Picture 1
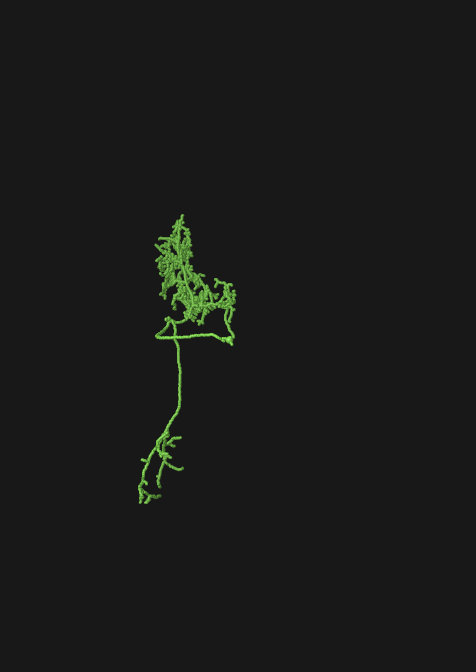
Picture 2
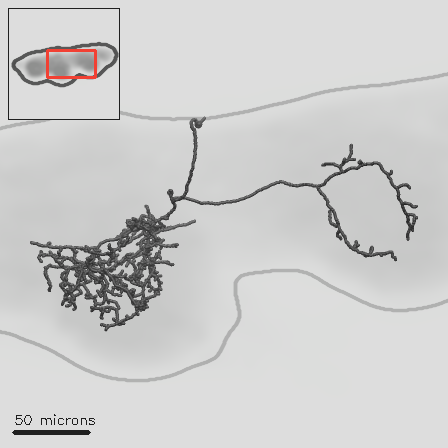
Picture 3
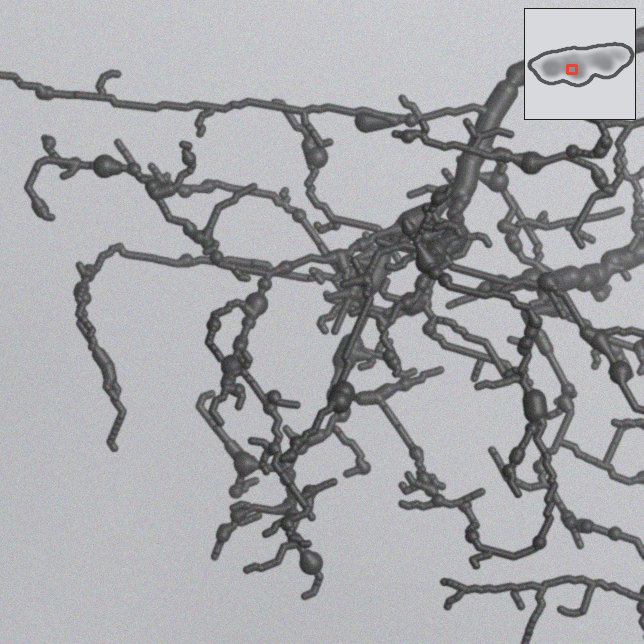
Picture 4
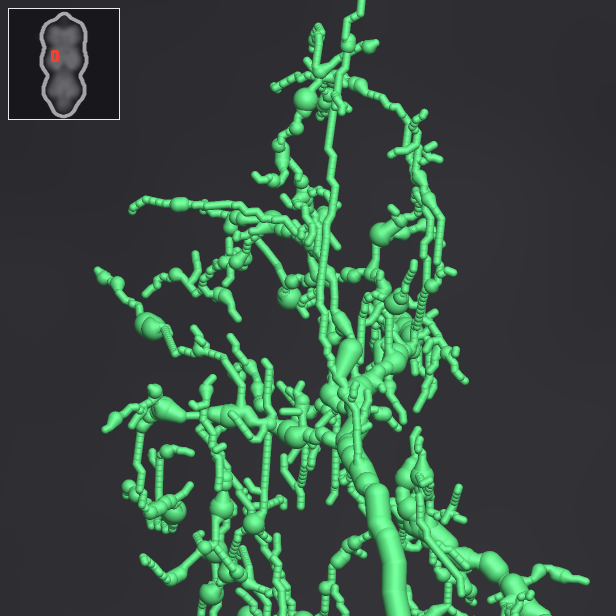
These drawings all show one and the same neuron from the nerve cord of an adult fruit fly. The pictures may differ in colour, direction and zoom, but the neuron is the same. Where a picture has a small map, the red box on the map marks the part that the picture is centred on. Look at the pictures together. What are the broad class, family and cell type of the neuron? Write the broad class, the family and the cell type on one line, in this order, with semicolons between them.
nerve-cord intrinsic neuron; hemilineage 11A; IN11A003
